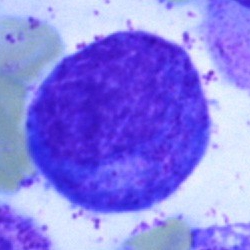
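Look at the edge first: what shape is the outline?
Roughly round, with a smooth edge.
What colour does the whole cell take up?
A deep blue-violet, with a paler, lighter blue patch in its lower part.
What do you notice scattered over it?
Small purple-magenta granules.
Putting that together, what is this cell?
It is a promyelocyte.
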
